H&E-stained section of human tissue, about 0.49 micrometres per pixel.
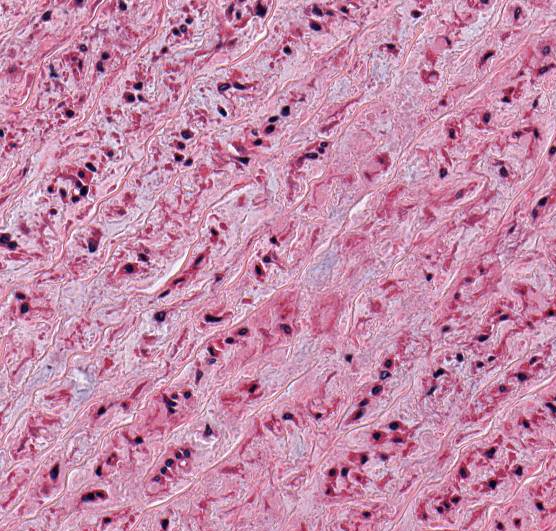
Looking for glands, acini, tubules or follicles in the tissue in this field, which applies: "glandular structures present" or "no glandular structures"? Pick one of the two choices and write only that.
No glandular structures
